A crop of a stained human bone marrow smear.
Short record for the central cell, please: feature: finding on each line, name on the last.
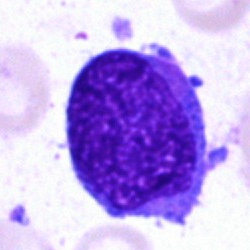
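Nucleus: off-centre, displaced towards the left
Chromatin: coarse and clumped, small pale gaps between dark clumps
Cytoplasm: narrow blue rim around the nucleus, widest band on the right
Cell margin: small bluish blebs projecting from the right edge
Name: blast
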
